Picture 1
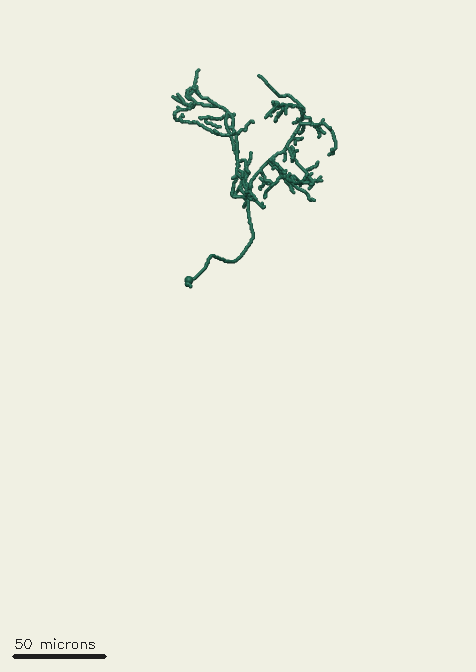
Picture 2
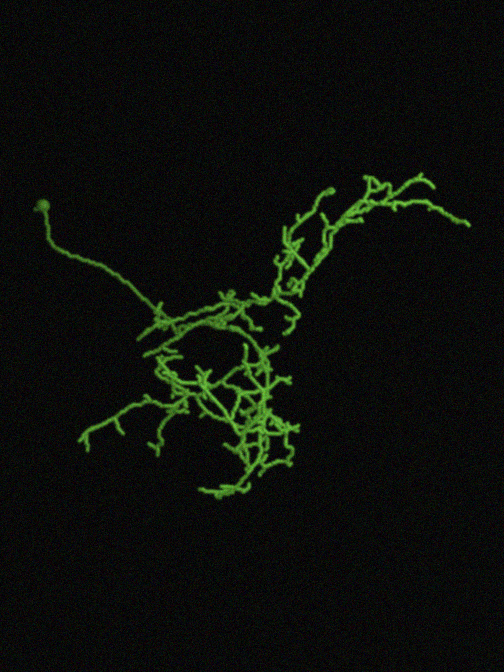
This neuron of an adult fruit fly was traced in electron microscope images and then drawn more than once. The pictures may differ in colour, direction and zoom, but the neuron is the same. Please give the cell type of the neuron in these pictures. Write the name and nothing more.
CB1626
